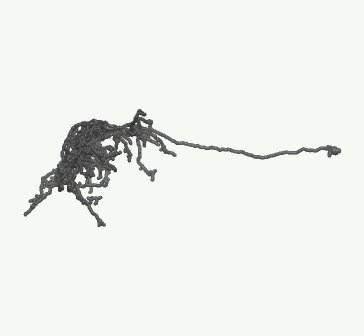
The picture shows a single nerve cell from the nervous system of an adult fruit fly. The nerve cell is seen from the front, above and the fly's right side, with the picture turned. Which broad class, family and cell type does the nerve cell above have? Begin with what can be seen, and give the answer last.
Its cell body lies on the right of the picture. As drawn here it is more than twice as wide as it is tall. It is a central-brain intrinsic neuron. The family is hemilineage VLPp1. It is of cell type AVLP547.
